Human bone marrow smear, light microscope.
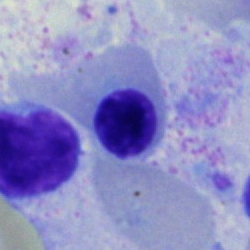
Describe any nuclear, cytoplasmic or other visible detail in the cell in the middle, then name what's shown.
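Chromatin dense, dark purple. Nucleus off-centre; most cytoplasm lies above it. Cytoplasm abundant around the nucleus, pale greyish blue. Identification: erythroblast.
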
